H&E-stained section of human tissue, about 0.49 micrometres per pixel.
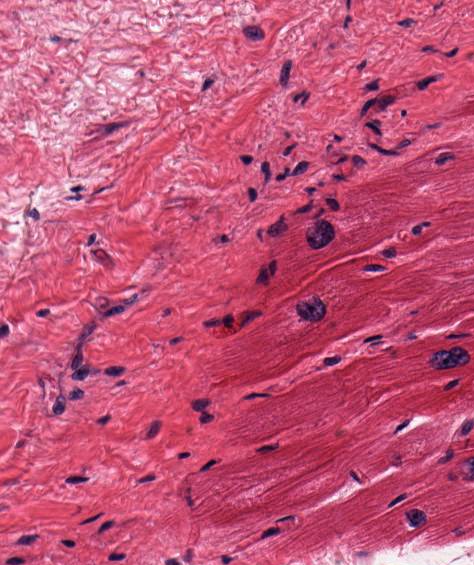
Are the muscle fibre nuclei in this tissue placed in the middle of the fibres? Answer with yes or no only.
Yes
